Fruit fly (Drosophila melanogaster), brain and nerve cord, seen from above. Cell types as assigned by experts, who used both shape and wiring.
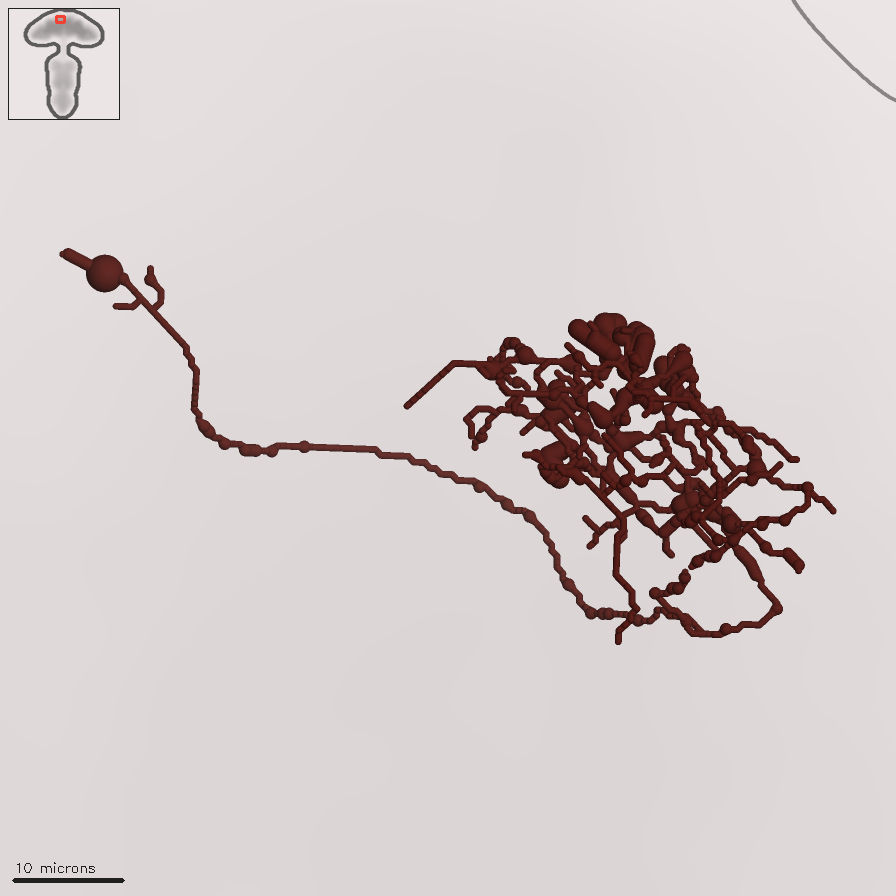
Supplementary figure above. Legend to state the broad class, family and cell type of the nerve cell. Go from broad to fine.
central-brain intrinsic neuron; hemilineage TRdm; GNG402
